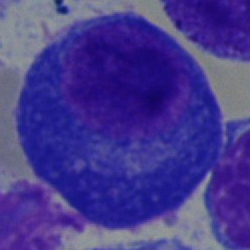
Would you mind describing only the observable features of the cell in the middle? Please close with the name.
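The nucleus sits off-centre, up toward the top of the cell. Its chromatin is purple and finely textured, not coarsely clumped. There's plenty of deep blue cytoplasm, and just below the nucleus I see a paler, mottled zone. So this is a plasma cell.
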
